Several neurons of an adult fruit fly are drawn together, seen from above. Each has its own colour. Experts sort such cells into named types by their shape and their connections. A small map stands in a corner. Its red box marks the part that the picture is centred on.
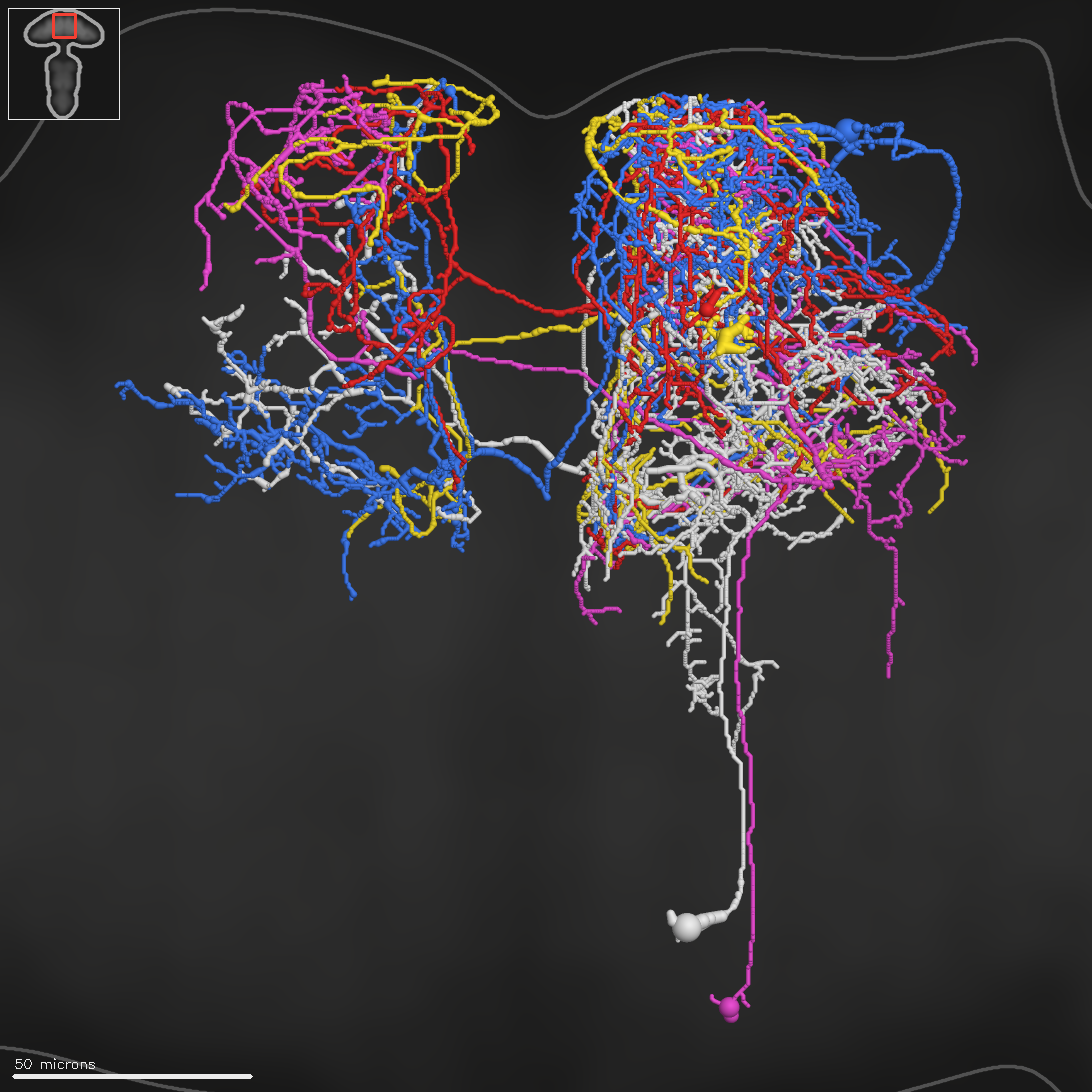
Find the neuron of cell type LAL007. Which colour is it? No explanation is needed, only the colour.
yellow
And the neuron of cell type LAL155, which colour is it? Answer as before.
magenta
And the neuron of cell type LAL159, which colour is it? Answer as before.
white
